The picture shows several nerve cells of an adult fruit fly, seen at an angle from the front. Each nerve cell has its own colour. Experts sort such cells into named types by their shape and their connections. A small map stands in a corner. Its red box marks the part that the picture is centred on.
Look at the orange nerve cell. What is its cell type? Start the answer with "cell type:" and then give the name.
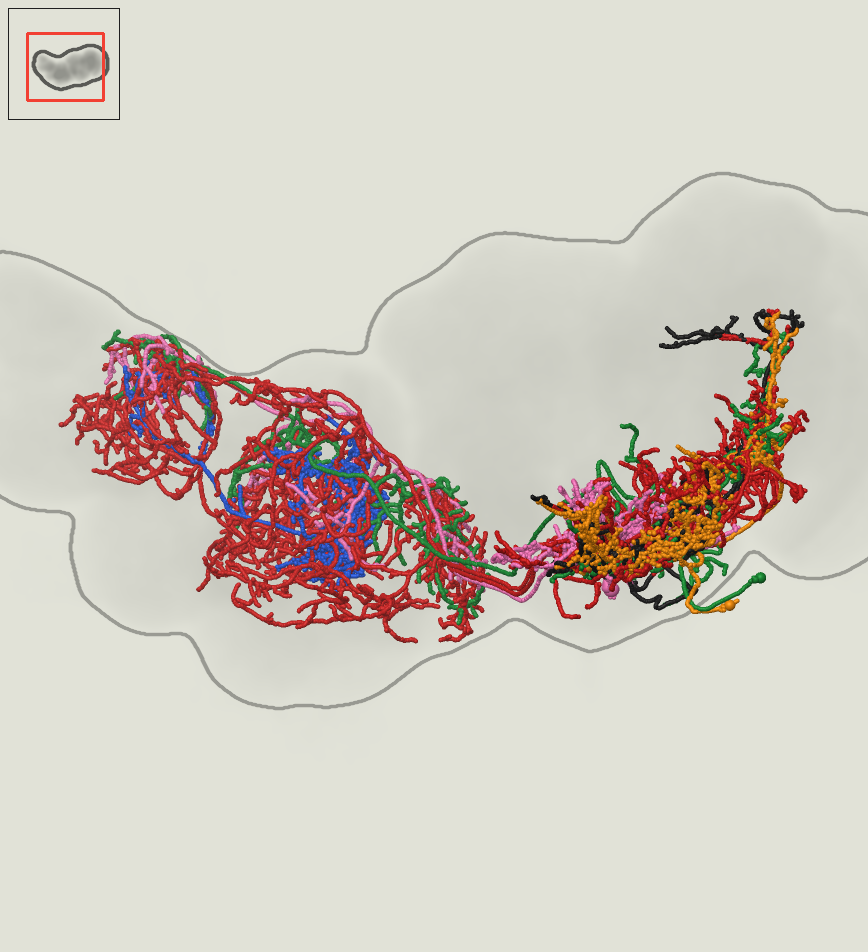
cell type: GNG351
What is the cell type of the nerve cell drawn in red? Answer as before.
cell type: DNd03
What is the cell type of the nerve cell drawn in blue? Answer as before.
cell type: IN17A023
